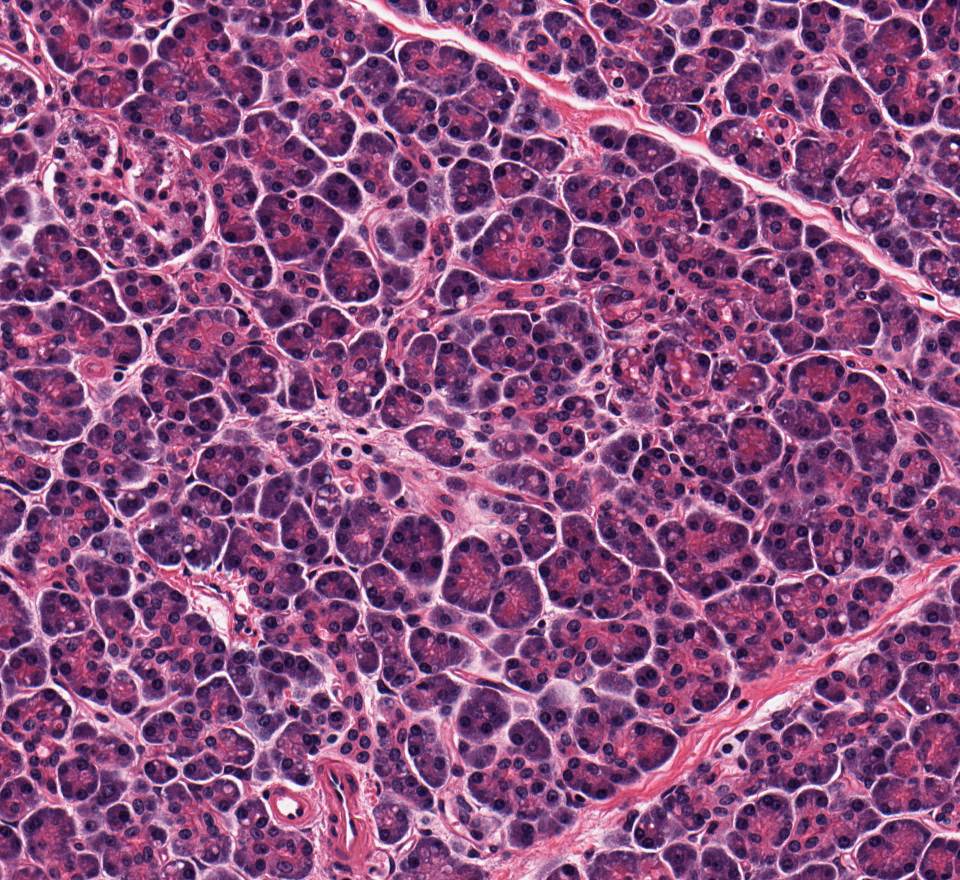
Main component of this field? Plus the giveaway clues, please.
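That's exocrine pancreas. Small rounded acini pack the whole field in lobules, lumens tiny and mostly inconspicuous. The giveaway is two-toned cytoplasm, deep pink and granular toward the acinar centre, purplish toward the base, with round nuclei near the base.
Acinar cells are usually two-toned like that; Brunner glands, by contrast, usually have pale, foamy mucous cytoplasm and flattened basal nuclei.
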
